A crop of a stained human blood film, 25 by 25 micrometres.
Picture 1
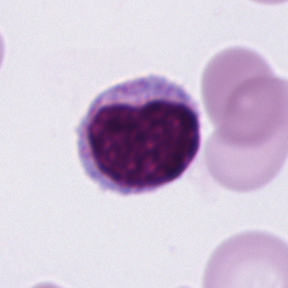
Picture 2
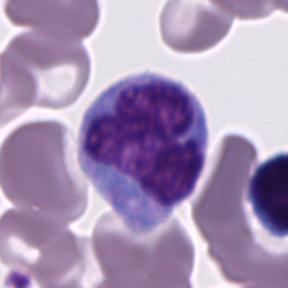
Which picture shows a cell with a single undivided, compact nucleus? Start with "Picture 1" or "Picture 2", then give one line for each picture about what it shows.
Picture 1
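Picture 1: The nucleus has a shallow notch in its upper edge, giving it a bean-like shape.
Picture 2: The nucleus is folded into overlapping lobes separated by clefts.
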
